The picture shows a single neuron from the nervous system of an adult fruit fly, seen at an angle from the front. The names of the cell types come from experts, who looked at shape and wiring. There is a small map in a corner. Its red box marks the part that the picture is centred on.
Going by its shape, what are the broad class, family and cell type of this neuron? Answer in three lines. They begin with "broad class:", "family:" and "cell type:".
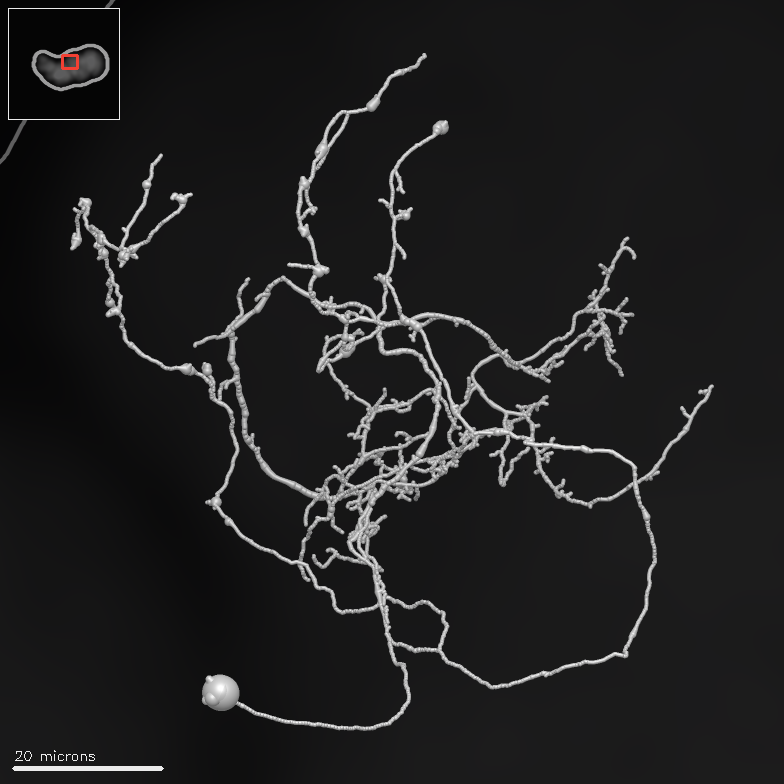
broad class: central-brain intrinsic neuron
family: hemilineage SLPav1_medial
cell type: LHAV3e6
